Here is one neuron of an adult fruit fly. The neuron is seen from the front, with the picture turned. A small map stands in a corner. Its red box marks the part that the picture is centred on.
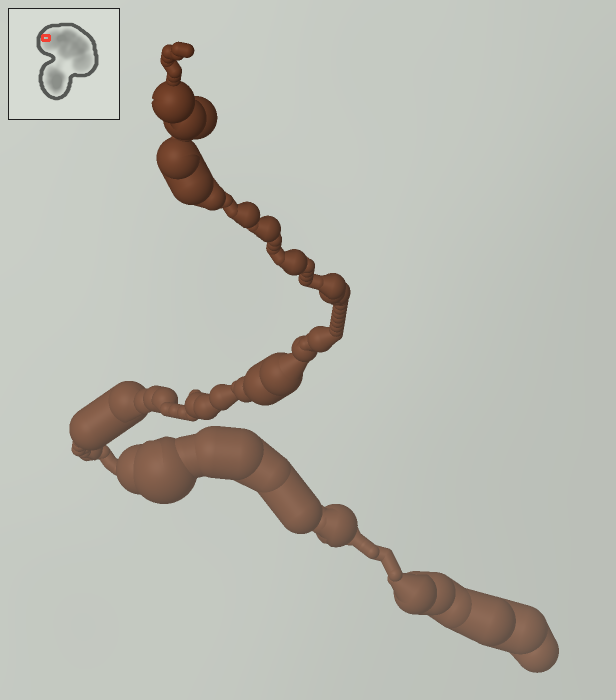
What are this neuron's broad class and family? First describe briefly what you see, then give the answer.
There are a dozen or fewer branch ends. As drawn here it is taller than it is wide. It is a photoreceptor or other optic-lobe sensory neuron. The name of its family is class visual.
